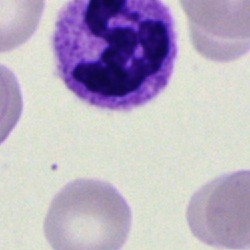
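Segmented neutrophil in the middle, and looking at it, the outline comes out roughly round. The chromatin, I note, is dark purple and densely clumped. Around it the cytoplasm reads as pale lilac-pink, and fine purplish granules seem scattered all through it.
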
